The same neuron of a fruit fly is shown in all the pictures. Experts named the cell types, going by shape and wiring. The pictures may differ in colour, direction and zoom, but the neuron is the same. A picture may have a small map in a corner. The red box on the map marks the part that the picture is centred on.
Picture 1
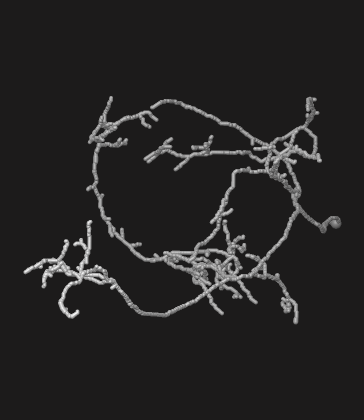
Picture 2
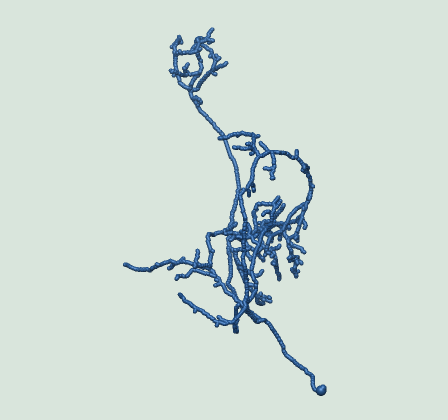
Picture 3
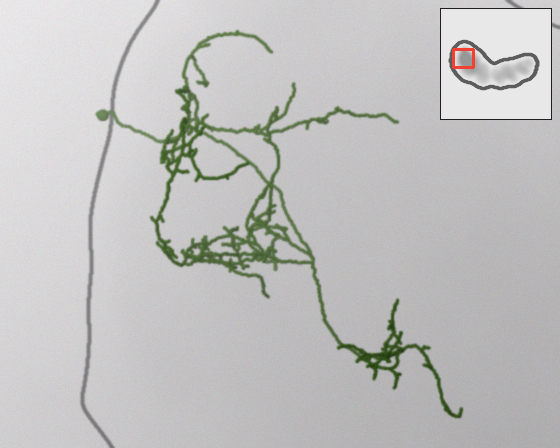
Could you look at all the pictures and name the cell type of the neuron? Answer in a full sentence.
The cell type is SMP006.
